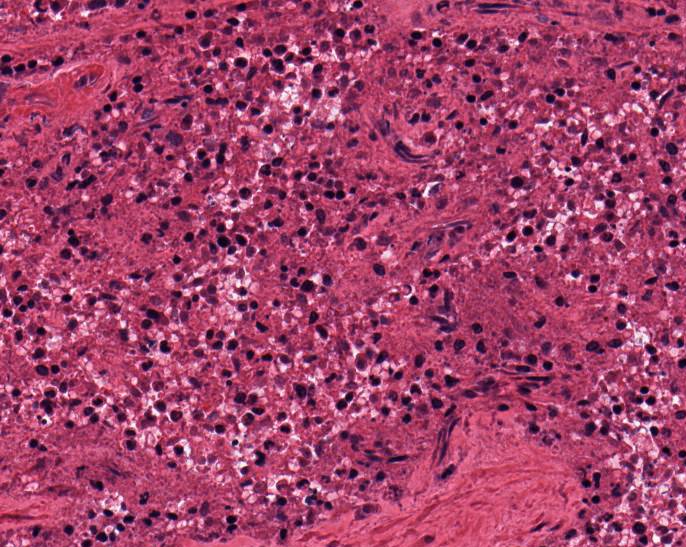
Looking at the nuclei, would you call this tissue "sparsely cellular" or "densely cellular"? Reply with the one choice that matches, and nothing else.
Densely cellular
